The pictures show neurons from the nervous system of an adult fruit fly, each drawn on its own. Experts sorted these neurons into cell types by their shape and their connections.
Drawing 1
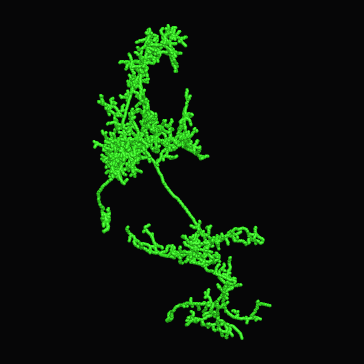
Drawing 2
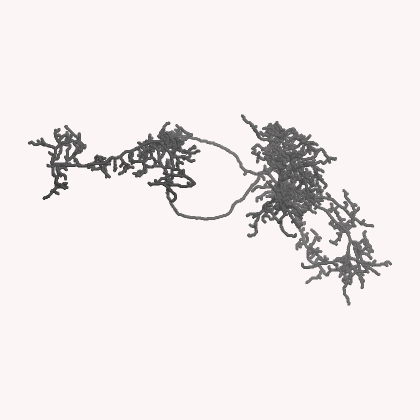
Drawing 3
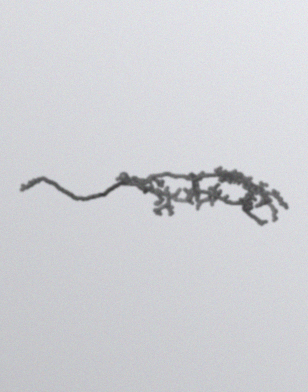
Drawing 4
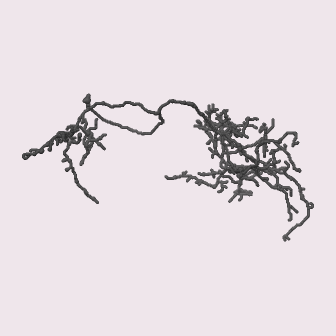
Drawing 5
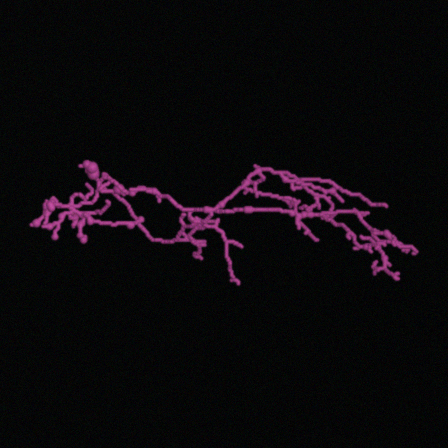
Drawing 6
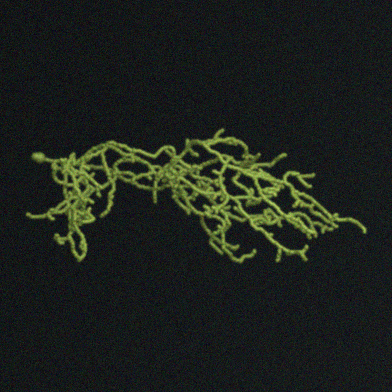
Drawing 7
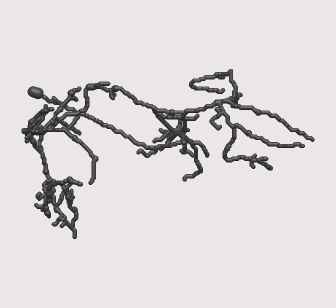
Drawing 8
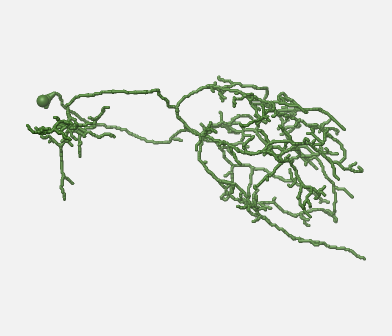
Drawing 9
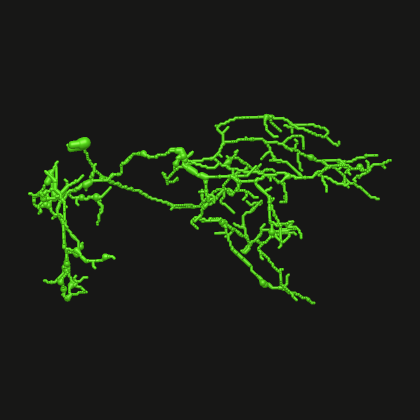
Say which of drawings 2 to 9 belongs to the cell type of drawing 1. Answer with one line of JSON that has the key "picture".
{"picture": 2}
